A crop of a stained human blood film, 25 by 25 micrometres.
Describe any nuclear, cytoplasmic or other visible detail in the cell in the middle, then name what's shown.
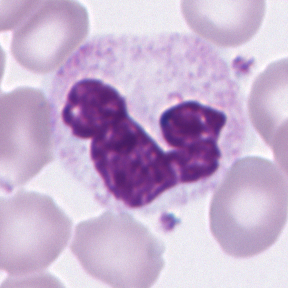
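Starting with the nucleus, no nucleoli are visible. The cytoplasm is abundant and pale lilac-pink, with fine, small violet-pink granules scattered throughout and no vacuoles. It is a segmented neutrophil.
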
